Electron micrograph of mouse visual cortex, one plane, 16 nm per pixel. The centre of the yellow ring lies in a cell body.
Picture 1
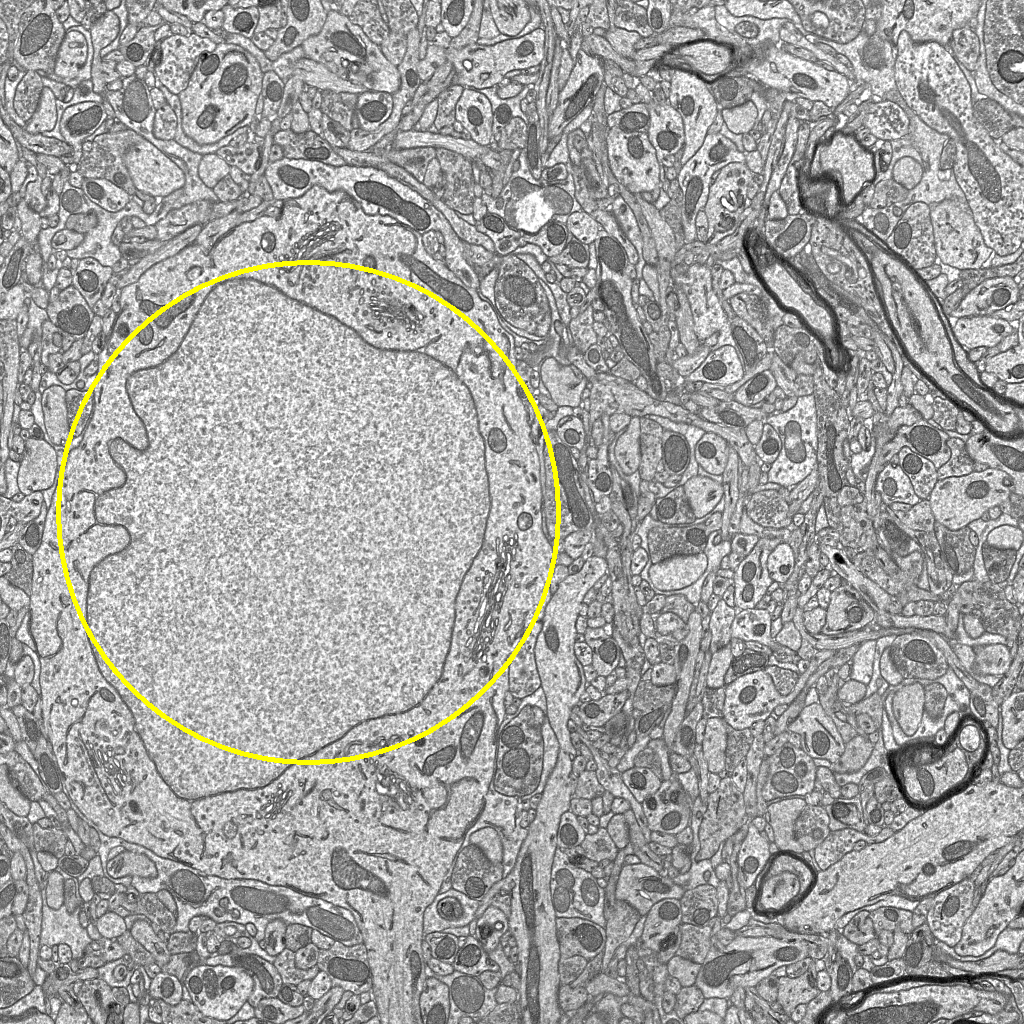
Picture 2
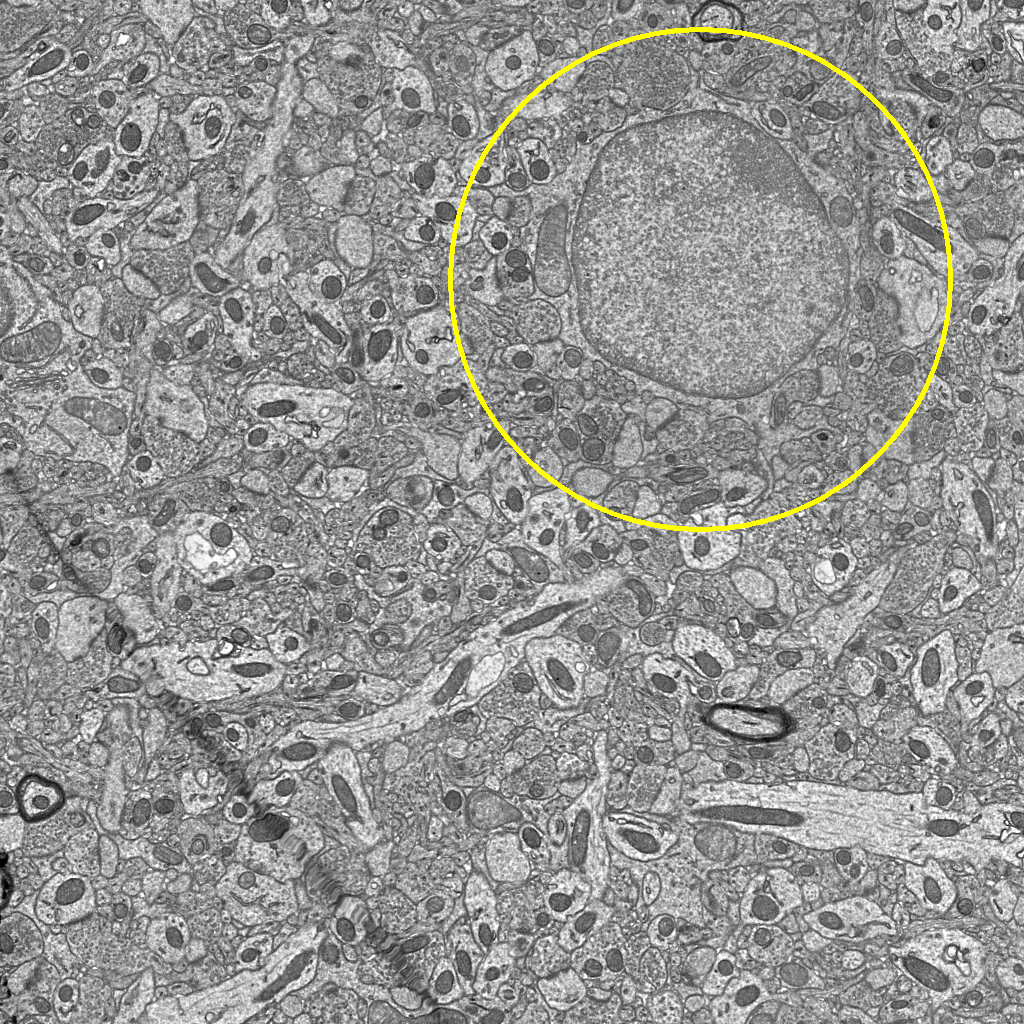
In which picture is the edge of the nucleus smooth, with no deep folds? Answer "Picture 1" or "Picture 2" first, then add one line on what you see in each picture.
Picture 2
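In picture 1: The nuclear envelope has deep wavy infoldings along its left side.
In picture 2: The nuclear envelope runs smoothly, without deep folds.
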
